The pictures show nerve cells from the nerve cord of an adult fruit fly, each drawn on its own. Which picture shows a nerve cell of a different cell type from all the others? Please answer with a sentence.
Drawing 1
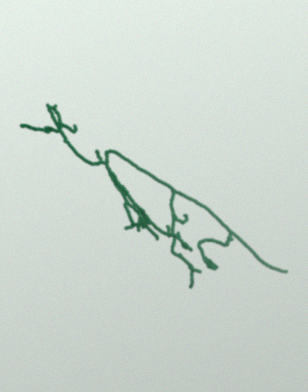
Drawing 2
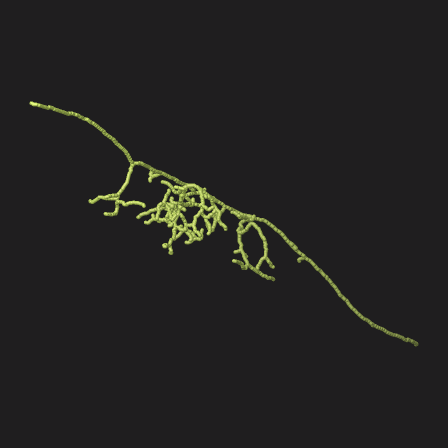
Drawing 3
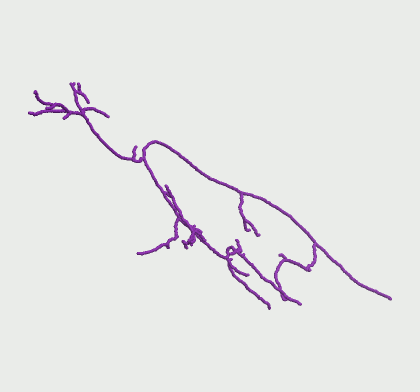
The nerve cell in drawing 2 is of another cell type than the rest.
